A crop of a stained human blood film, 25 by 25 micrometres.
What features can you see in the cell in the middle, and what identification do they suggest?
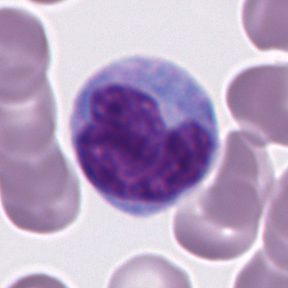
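Outline round, smooth. Nucleus notched from upper right; folded, kidney-like. Cytoplasm widest above nucleus, thinnest at lower left, with a faint dusting of fine lilac granules. Monocyte.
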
